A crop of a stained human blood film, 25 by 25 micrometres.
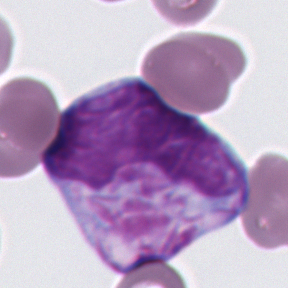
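Atypical promyelocyte in a stained smear of human peripheral blood, about 18 micrometres across. Nucleus: fills the upper half of the cell, with a wavy lower border. Chromatin: dark purple, in a fine streaky pattern rather than coarse clumps. Lower region: pale, with fine pink streaks running through it.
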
